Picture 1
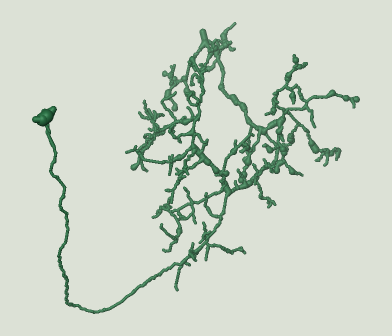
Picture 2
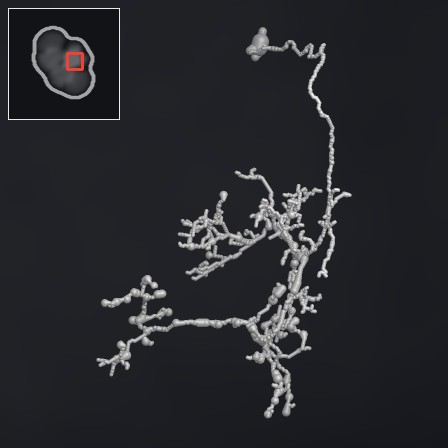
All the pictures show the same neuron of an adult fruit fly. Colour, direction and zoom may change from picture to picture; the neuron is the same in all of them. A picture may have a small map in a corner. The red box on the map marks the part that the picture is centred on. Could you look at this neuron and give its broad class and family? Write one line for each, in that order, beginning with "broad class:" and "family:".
broad class: nerve-cord intrinsic neuron
family: hemilineage 13B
